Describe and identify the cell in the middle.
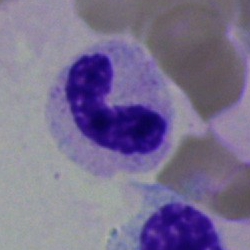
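The cell has a round, smooth outline. Its nucleus is bent into a C shape with the open side facing up and to the right, and no nucleoli are visible within it. Sparse fine purple dots are present in the cytoplasm. This is a band neutrophil.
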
